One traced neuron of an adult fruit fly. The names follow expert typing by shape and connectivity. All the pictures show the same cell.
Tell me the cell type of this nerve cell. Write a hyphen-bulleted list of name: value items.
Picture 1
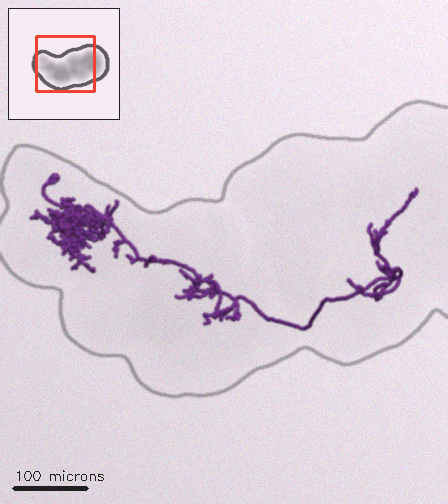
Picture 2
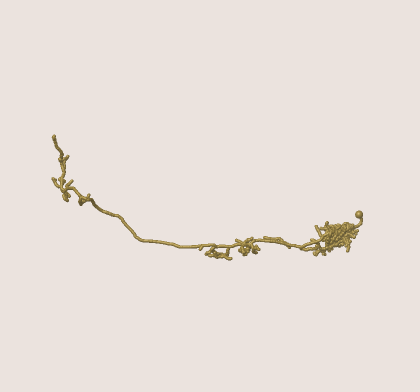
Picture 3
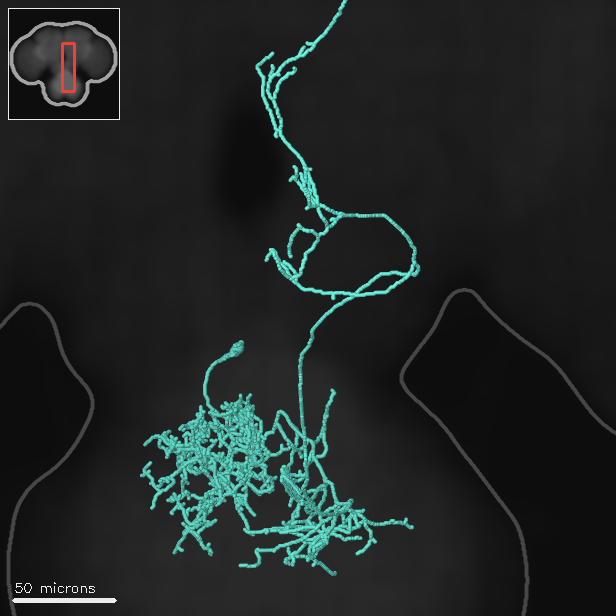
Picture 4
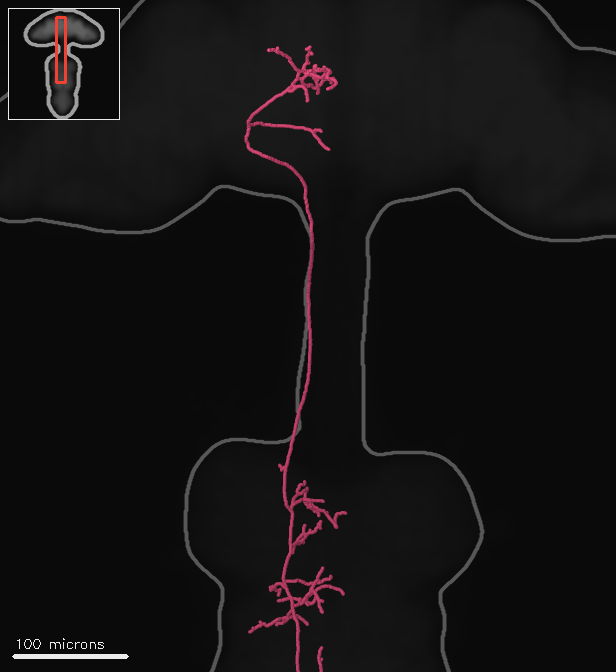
- cell type: ANXXX152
